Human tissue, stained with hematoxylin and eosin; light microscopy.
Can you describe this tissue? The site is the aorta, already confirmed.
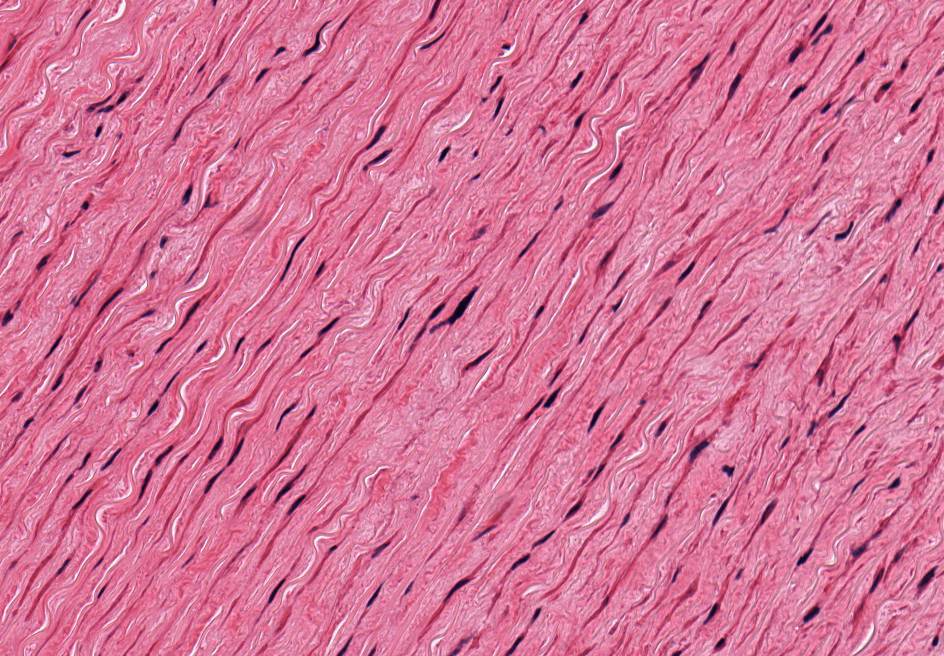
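Pink eosin staining of the fibrous material extends across the whole field. The fibres take a gently wavy course rather than a straight one. Nuclei are dark, thin and elongated, their long axes aligned with the fibres. They lie singly between the fibres, widely spaced rather than crowded.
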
